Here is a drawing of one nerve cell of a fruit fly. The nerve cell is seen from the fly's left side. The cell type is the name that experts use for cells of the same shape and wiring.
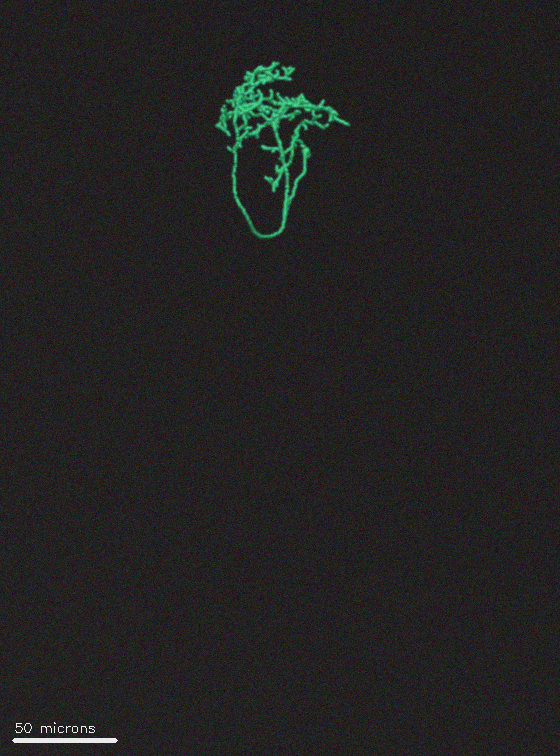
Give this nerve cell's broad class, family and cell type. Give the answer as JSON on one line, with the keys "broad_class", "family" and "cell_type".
{"broad_class": "central-brain intrinsic neuron", "family": "hemilineage SLPal1", "cell_type": "SLP008"}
